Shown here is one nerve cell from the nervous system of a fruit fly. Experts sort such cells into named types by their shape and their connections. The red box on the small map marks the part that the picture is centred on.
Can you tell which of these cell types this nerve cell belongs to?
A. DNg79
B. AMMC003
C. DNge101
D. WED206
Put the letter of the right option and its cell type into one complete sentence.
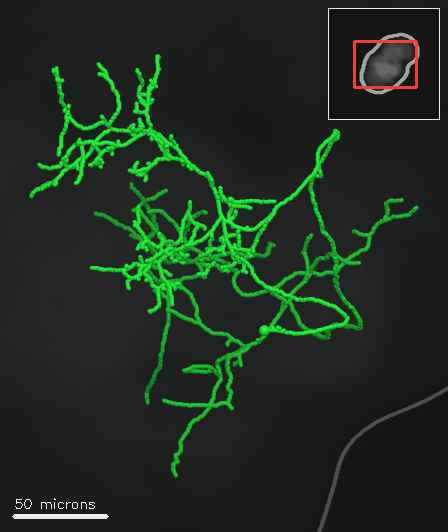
The nerve cell is an instance of DNg79, the cell type listed under option A.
